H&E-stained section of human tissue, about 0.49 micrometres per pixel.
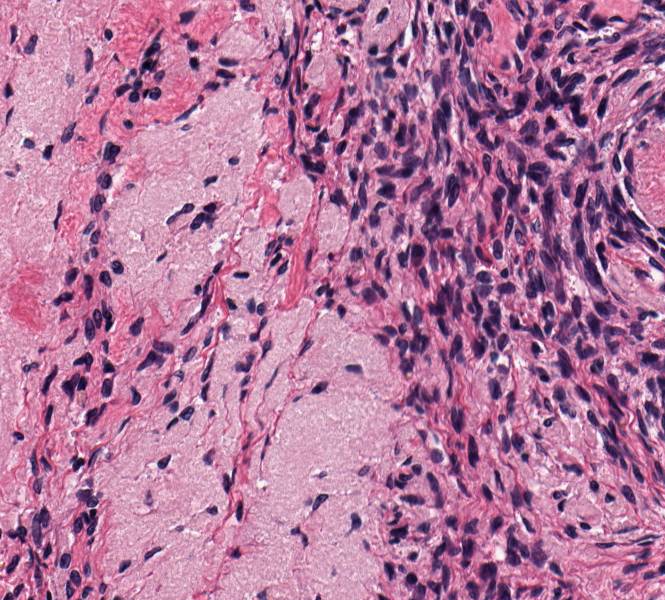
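Ovary, haematoxylin and eosin. The field divides into a densely cellular zone on the right and paucicellular, pale pink zones on the left. The cellular zone consists of spindle cells with elongated, dark-staining nuclei, scant cytoplasm and indistinct cell borders. Thin, bright pink fibrous strands lined by spindle cells run through the pale left zones.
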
